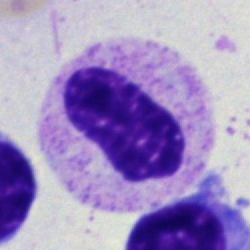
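Band neutrophil in a stained human bone marrow smear. Its nucleus is elongated and runs diagonally from upper left to lower right, with no nucleoli visible. Fine lilac granules are scattered throughout the cytoplasm, which shows no vacuoles.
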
